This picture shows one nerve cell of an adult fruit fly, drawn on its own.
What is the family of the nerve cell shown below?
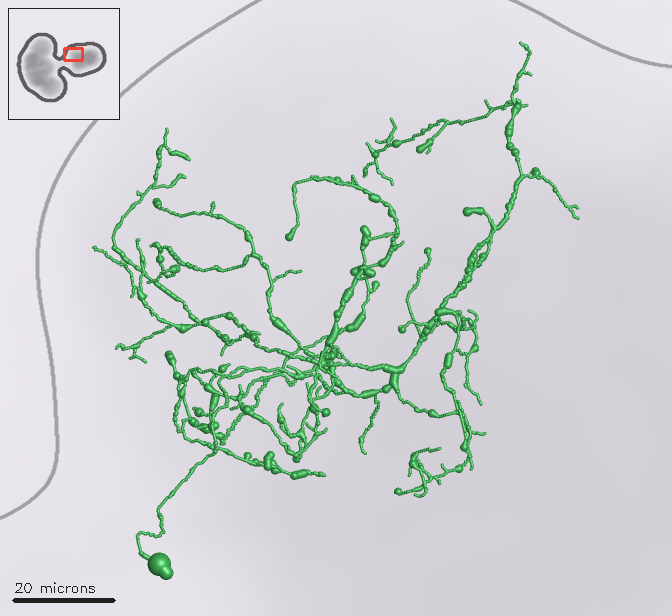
hemilineage 16B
